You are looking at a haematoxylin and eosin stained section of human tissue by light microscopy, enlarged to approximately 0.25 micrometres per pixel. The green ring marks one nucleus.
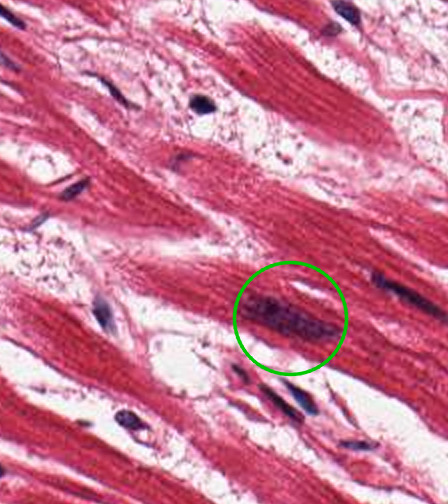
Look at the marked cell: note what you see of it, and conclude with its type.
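The nucleus is an elongated oval lying lengthwise along the pink band, roughly in the middle of the band's width. The nucleus is larger and less evenly stained than the thin, uniformly dark nuclei in the pale spaces nearby; its purple is blotchy rather than solid. The cytoplasm is deep pink with fine streaks running lengthwise, and it continues well beyond both ends of the nucleus. The cell belongs to one of several parallel pink bands running diagonally across the field, with pale, loose, open tissue between the bands. The marked nucleus belongs to a cardiomyocyte.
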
